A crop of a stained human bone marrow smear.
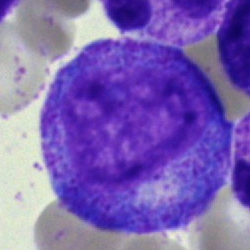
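Promyelocyte (central cell), stained bone marrow smear. Outline roughly round, edge slightly irregular. Chromatin fine and evenly stippled, with scattered paler spots rather than coarse clumps. Deep blue cytoplasm forms a rim around the nucleus, widest at the bottom. No distinct clear vacuoles are present in the cytoplasm.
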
